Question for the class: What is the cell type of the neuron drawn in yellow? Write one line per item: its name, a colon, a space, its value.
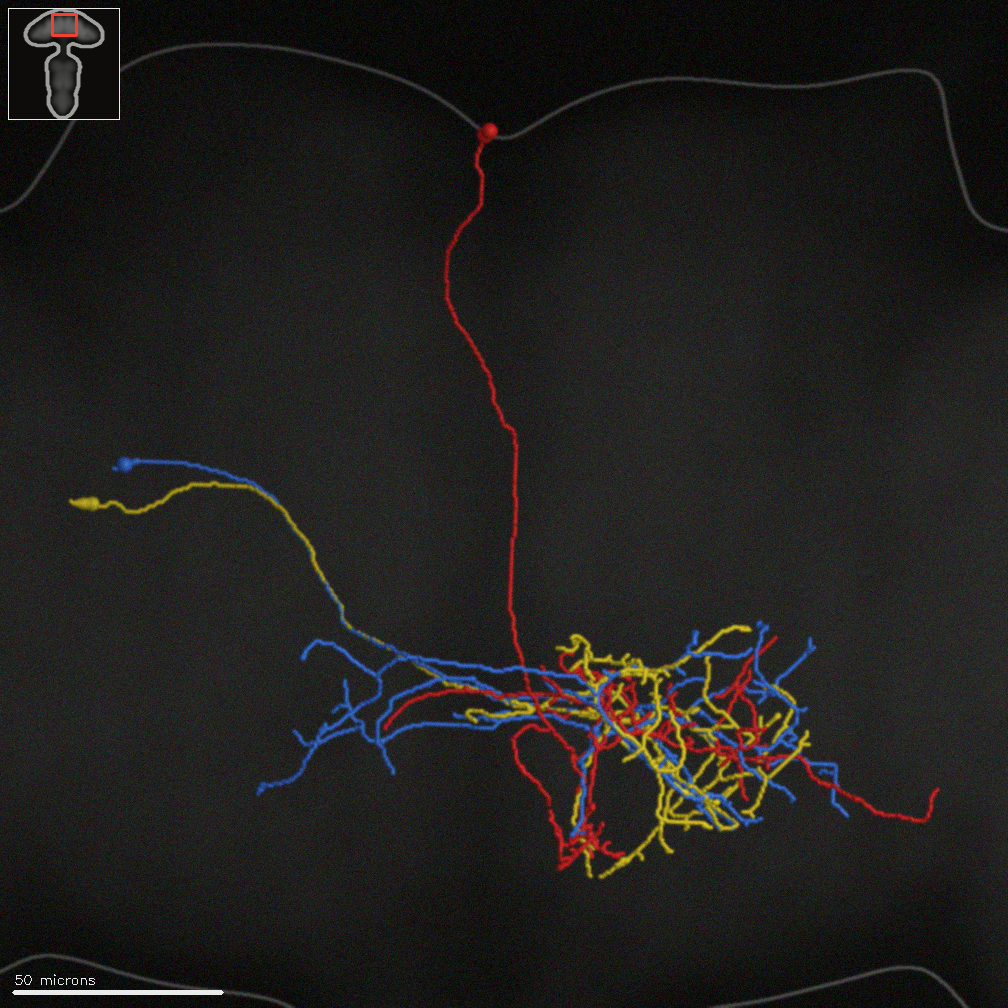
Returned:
cell type: AMMC016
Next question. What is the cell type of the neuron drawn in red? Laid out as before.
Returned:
cell type: AMMC002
